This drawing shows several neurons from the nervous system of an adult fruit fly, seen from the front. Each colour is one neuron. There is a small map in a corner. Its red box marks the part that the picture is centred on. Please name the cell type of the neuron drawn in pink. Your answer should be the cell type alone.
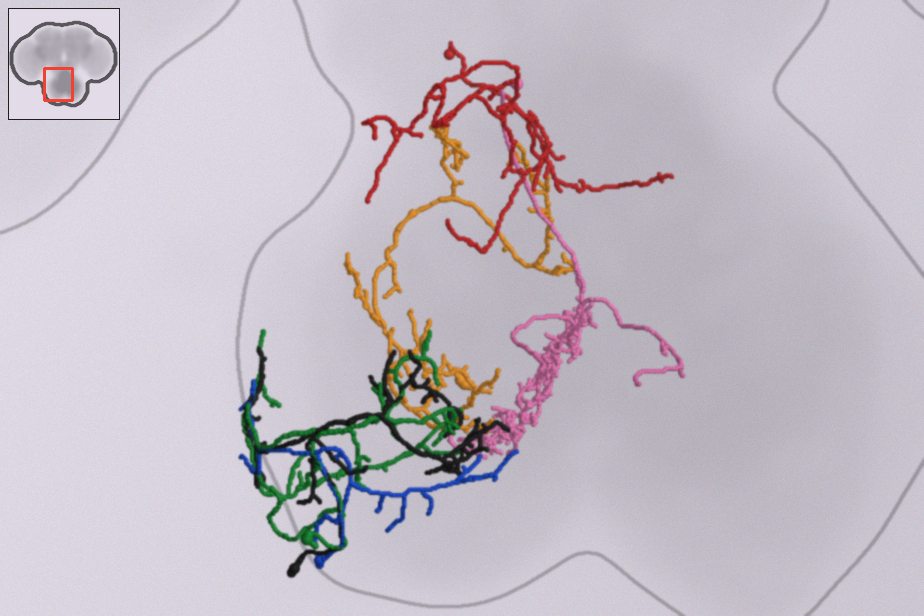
IN23B084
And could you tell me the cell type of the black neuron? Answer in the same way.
IN13A056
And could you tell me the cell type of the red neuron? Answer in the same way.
IN03B091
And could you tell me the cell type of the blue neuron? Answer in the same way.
IN13A071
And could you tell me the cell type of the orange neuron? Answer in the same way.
IN13A059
